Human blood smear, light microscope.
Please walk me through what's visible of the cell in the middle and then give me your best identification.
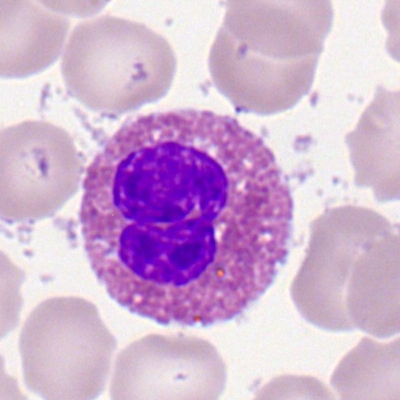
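Two nuclear lobes, lying one above the other. Chromatin dark purple, coarsely clumped. Cytoplasm packed with coarse pink-orange granules. Cell: eosinophil.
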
